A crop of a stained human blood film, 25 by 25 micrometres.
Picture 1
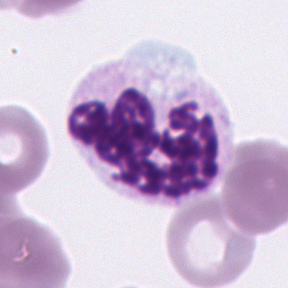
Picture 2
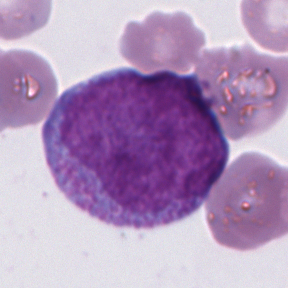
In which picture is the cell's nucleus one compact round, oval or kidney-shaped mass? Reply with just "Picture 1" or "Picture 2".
Picture 2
